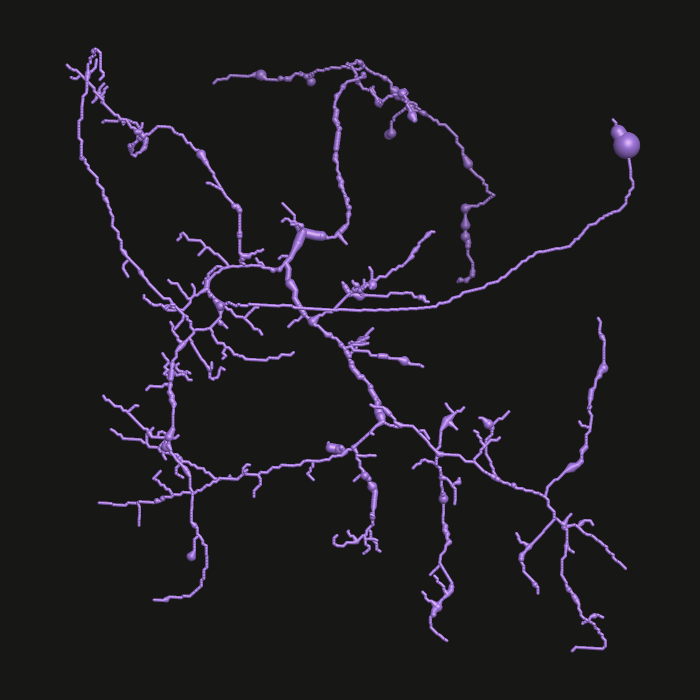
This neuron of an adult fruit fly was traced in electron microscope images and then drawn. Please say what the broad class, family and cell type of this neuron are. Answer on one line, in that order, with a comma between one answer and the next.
nerve-cord intrinsic neuron, hemilineage 03A, IN03A083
